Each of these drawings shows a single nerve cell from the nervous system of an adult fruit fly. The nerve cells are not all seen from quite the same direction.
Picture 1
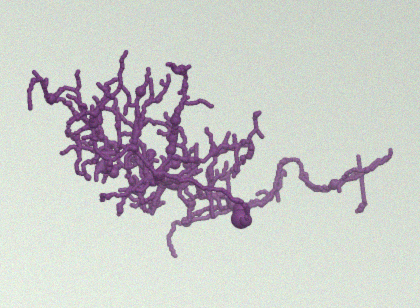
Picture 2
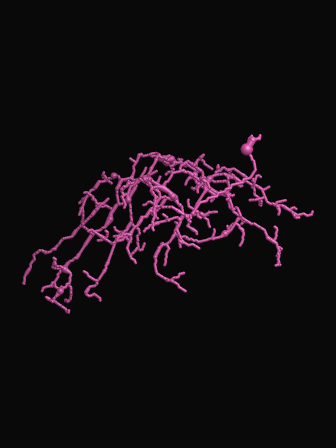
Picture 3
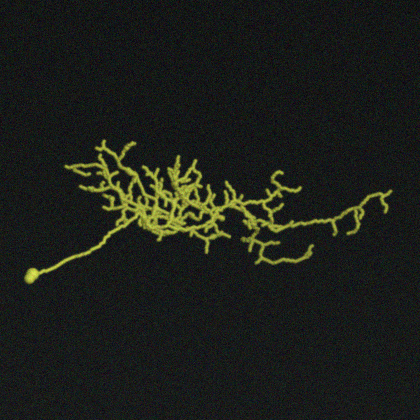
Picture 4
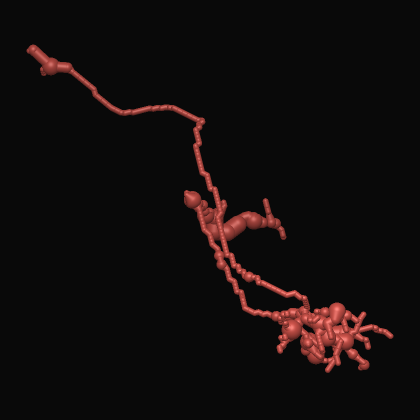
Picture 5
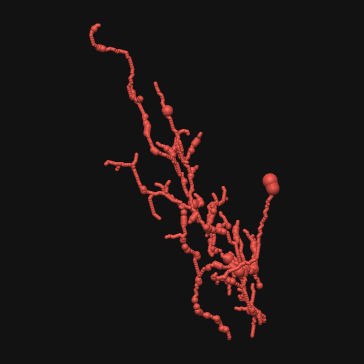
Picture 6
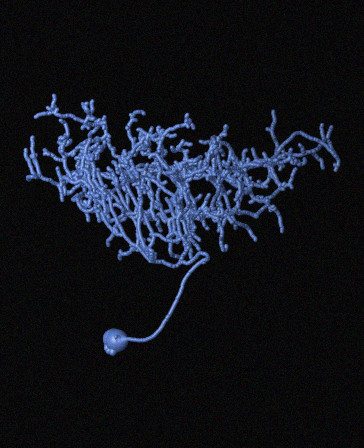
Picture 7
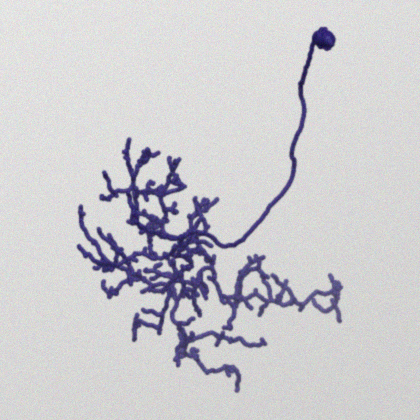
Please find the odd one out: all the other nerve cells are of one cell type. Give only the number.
4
